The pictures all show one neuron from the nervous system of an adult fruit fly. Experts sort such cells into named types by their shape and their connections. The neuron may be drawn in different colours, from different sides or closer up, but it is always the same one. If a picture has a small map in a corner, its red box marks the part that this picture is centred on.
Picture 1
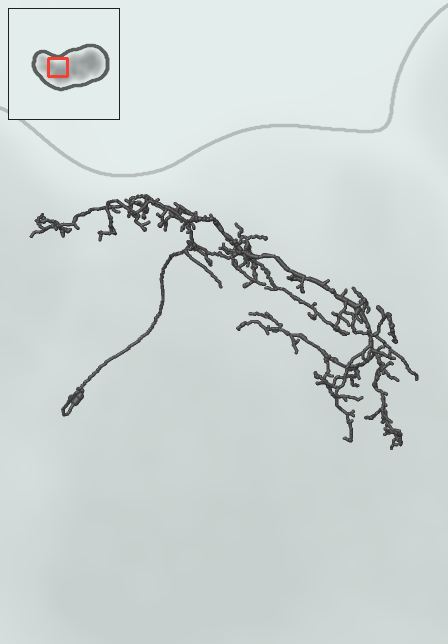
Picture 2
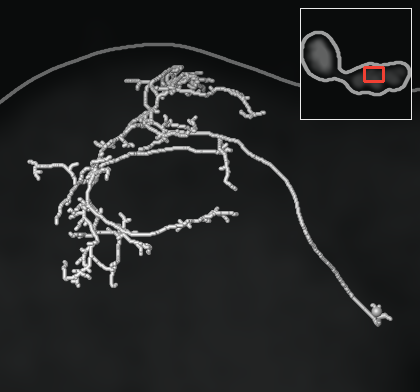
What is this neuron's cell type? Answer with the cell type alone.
IN03B058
